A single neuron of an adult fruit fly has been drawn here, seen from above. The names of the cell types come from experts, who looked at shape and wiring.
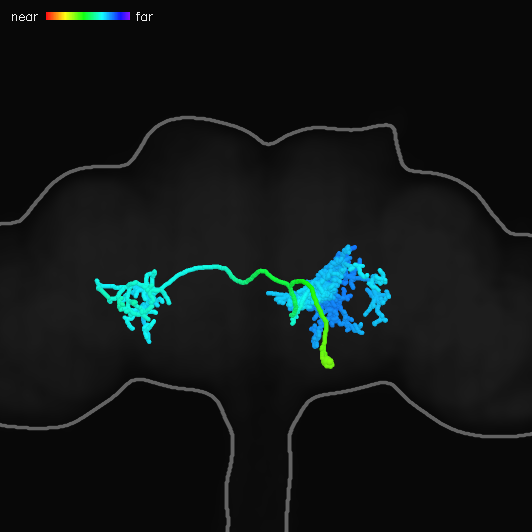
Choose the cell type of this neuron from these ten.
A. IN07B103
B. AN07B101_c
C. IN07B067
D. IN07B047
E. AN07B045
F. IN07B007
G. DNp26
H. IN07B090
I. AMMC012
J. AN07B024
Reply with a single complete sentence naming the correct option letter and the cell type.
Among the options, I names the cell type of the neuron, namely AMMC012.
